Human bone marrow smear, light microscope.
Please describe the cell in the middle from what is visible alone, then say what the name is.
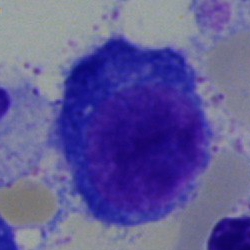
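Look at the cell in the middle: its outline is irregular and a bit ragged, not smoothly round. The cytoplasm is deep blue, and you can't make out any distinct granules in it. The nuclear chromatin is purple and finely textured rather than coarsely clumped. That one's a plasma cell.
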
